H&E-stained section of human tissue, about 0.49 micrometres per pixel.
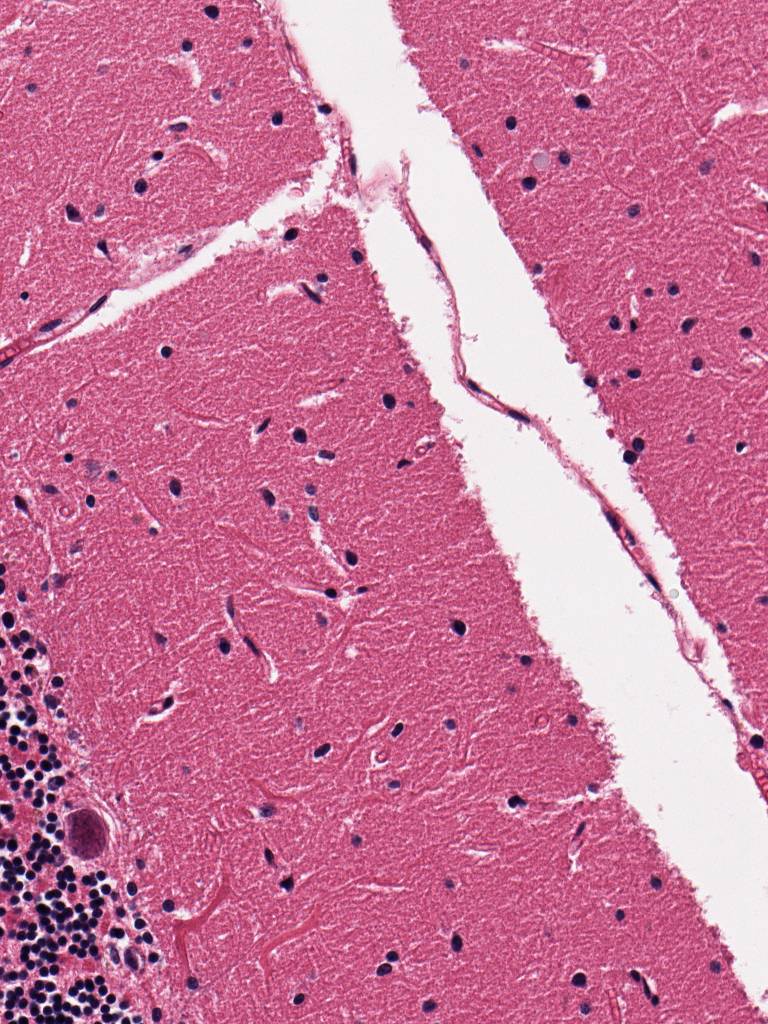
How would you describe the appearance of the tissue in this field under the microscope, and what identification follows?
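Most of the field is pale pink, finely fibrillary neuropil with sparse, scattered small nuclei. Slender capillaries with elongated nuclei wind through it. In the lower left, a single large neuron with a round body and abundant purplish cytoplasm sits at the edge of a dense nuclear sheet. A thin, wavy strand of tissue with elongated nuclei runs the length of a broad cleft. This is cerebellum.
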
